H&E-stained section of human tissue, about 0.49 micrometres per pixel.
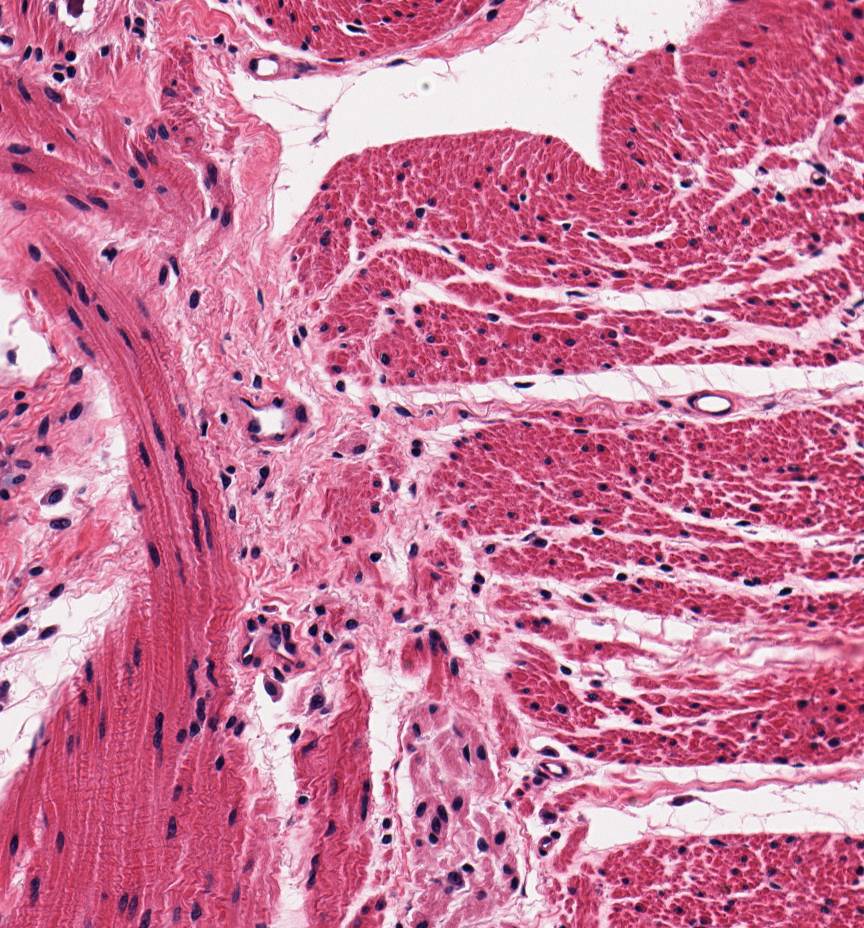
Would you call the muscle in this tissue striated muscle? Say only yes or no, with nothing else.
No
